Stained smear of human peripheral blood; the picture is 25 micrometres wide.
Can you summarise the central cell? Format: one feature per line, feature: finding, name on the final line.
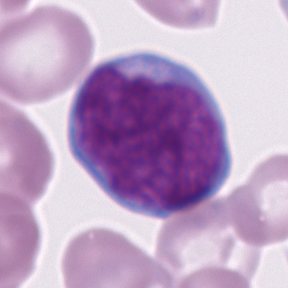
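Outline: smooth and roughly round
Size: about 14 micrometres across
Nucleus: one round-to-oval mass, no lobes
Nuclear share: about 80% of the cell's area
Cytoplasm: just a thin rim, you'll see it's widest at the top
Cell type: myeloblast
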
